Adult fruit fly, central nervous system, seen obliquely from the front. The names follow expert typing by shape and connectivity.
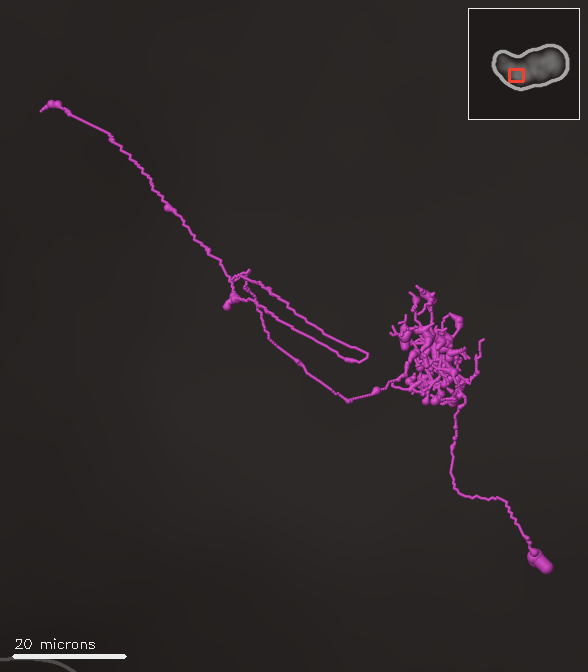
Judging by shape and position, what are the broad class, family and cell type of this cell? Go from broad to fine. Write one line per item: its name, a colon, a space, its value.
broad class: nerve-cord intrinsic neuron
family: hemilineage 10B
cell type: IN10B054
